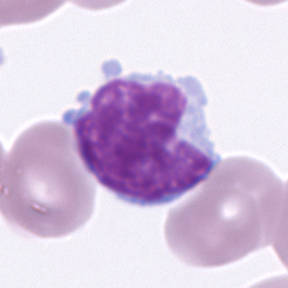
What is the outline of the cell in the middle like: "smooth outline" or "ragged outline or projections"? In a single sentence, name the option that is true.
There is a ragged or frayed edge, or there are projections, blebs or tags, on this cell.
